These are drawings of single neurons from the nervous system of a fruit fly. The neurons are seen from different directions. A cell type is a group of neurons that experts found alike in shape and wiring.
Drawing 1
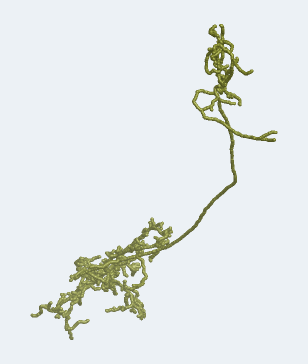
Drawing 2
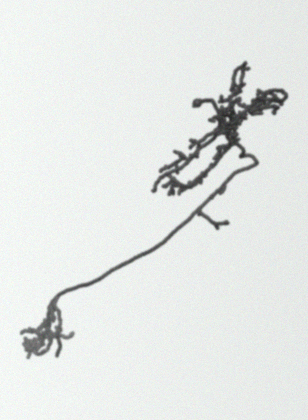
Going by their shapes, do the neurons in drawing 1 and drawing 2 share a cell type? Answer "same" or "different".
same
